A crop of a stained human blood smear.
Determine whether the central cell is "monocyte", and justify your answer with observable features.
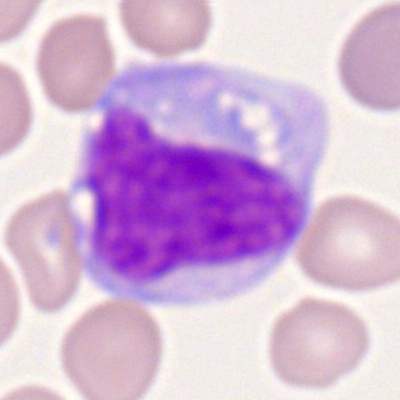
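Two features settle the question: the nucleus fills only the lower part of the cell, leaving a wider band of cytoplasm above it, and its upper border is uneven and notched.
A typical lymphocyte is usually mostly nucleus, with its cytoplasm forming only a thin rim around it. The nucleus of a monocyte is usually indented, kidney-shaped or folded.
On these grounds the name monocyte fits, and lymphocyte does not. Several small clear vacuoles clustered in the upper right of the cytoplasm also speak for monocyte.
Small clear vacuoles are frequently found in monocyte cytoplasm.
Beyond that, the cytoplasm is pale greyish blue, the chromatin is dark purple and clumped with paler patches between the clumps, and the outline is angular, with fairly straight sides.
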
